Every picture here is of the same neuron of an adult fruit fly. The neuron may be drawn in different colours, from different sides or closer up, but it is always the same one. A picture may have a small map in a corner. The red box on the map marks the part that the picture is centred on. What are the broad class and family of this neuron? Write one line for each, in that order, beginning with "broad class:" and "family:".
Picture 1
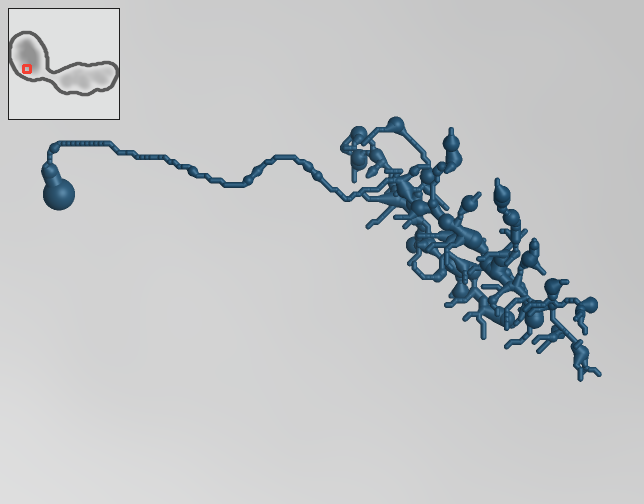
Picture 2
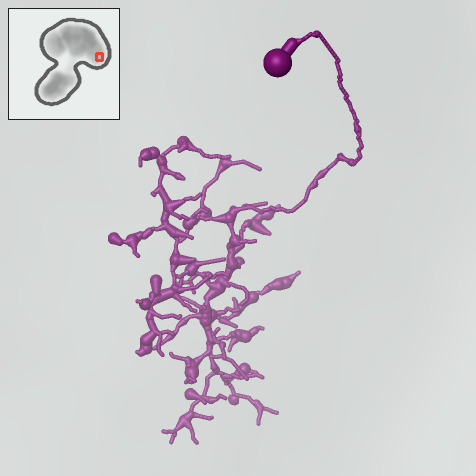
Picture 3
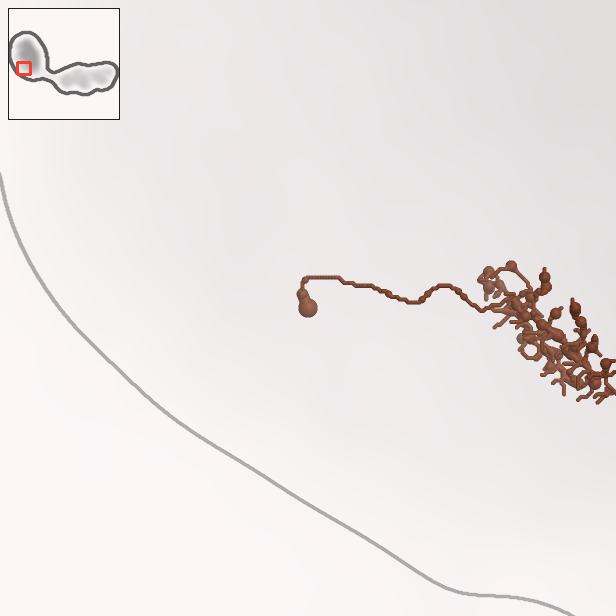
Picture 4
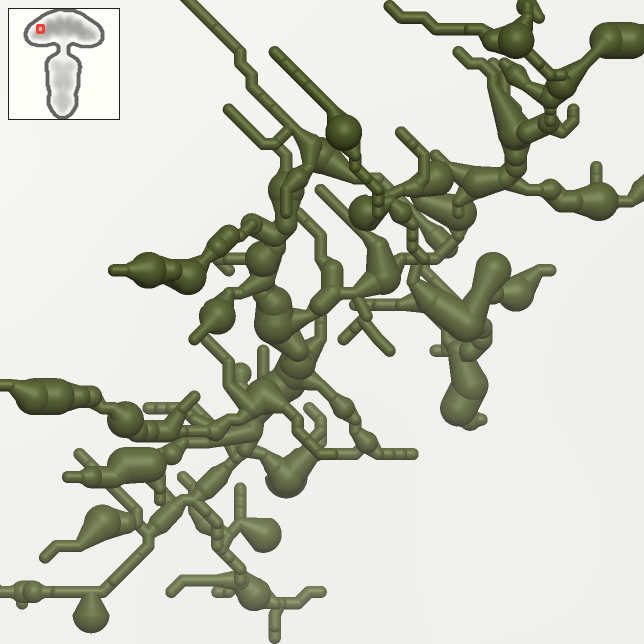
broad class: optic-lobe intrinsic neuron
family: Dm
